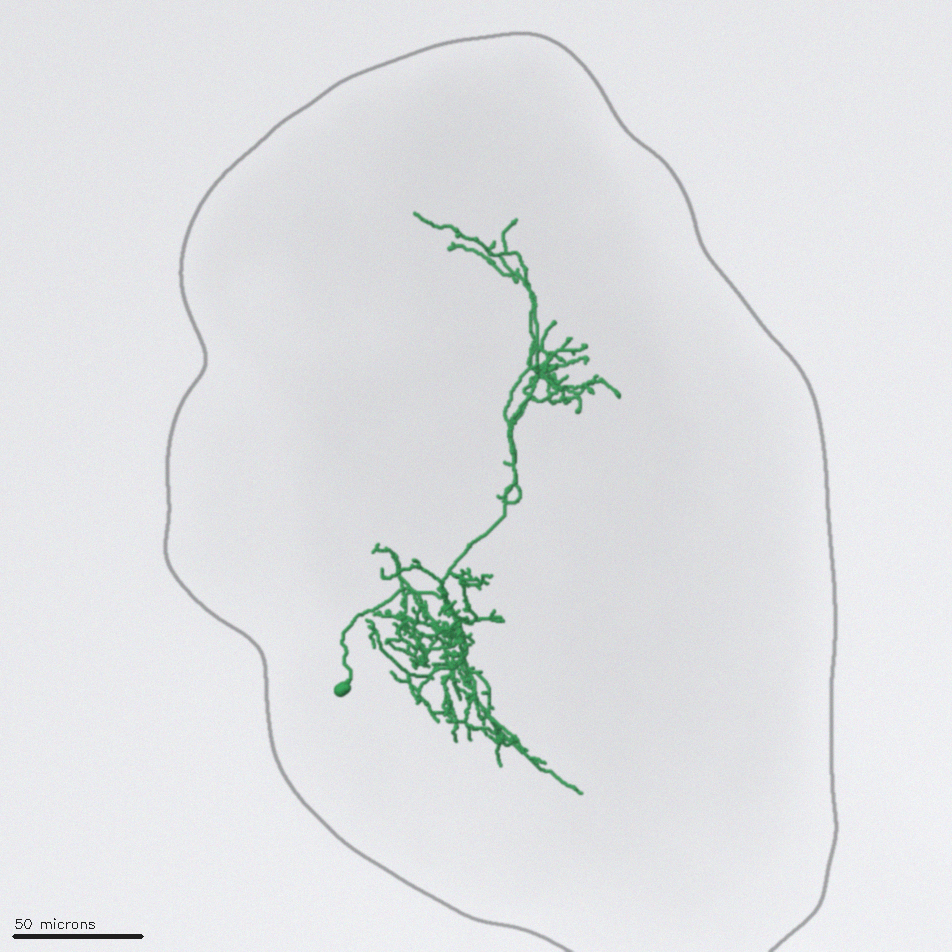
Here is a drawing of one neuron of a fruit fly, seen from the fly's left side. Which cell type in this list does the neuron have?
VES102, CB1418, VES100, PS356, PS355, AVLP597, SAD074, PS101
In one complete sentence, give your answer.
As its cell type, this neuron has SAD074.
